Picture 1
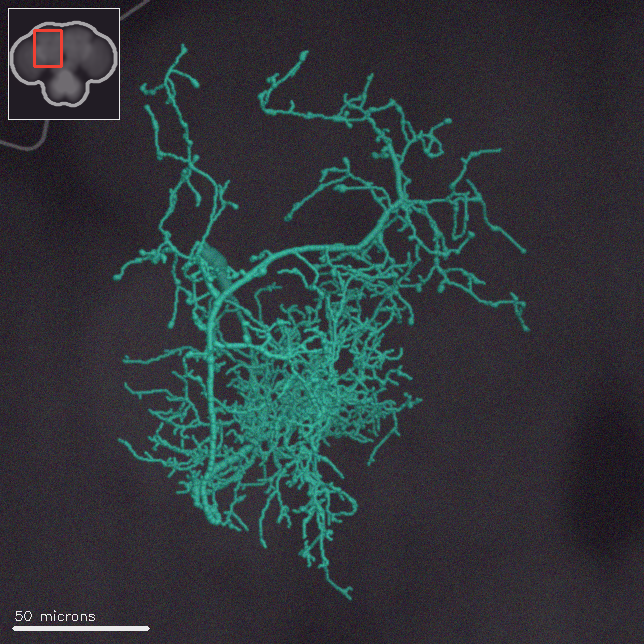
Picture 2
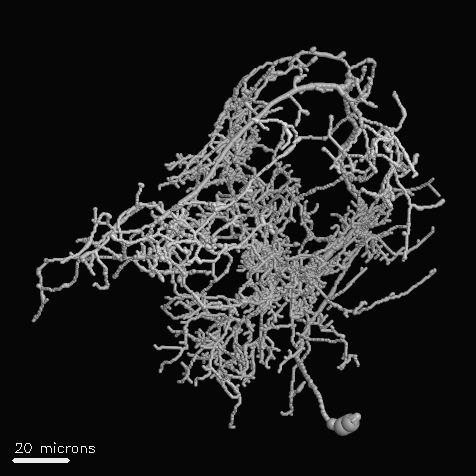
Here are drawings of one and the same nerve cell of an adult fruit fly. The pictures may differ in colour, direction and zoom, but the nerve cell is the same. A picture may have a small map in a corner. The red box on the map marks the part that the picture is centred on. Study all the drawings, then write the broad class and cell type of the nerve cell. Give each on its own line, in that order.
central-brain intrinsic neuron
AVLP531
